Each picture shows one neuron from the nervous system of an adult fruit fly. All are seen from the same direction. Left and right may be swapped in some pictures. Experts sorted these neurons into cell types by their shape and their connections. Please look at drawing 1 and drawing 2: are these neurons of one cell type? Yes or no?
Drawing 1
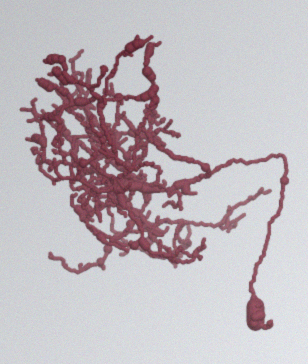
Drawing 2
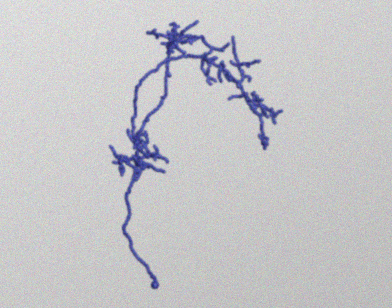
no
